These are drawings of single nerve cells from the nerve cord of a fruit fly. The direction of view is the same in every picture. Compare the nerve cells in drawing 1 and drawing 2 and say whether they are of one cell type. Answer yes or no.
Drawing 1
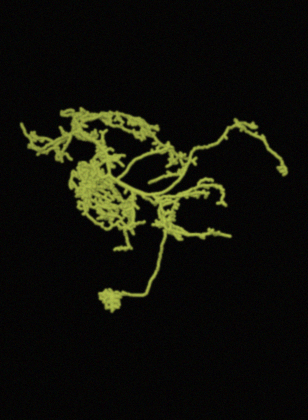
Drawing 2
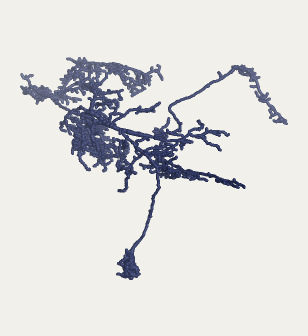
no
